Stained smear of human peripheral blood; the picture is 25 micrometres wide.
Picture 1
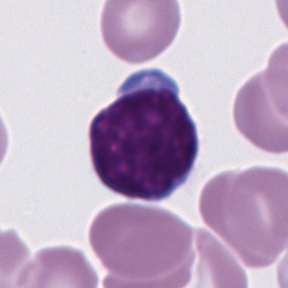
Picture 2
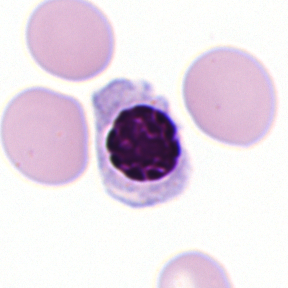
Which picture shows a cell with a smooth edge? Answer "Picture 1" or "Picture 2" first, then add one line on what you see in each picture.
Picture 1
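What picture 1 shows: The cell outline is smooth, without hair-like projections.
What picture 2 shows: The cell outline is irregular, with ragged edges.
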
